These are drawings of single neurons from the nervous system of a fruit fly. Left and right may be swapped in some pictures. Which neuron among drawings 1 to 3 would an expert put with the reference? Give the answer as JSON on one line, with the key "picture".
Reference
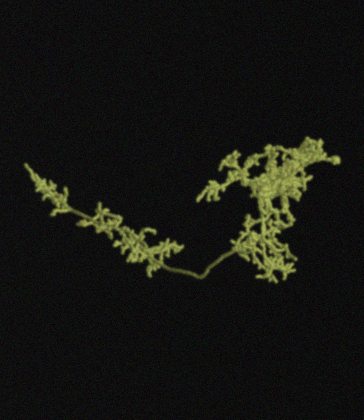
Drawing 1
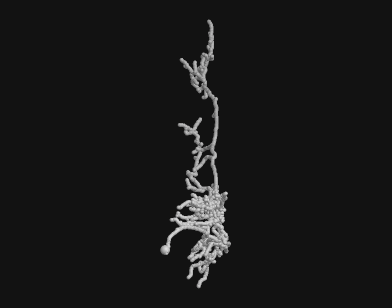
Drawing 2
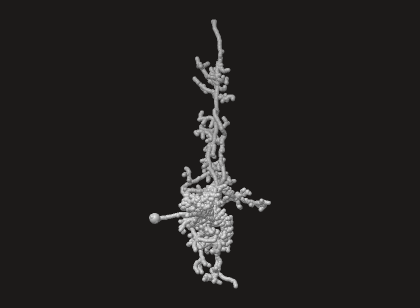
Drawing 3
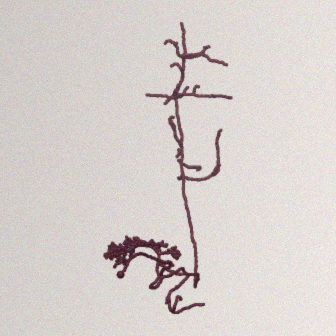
{"picture": 2}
